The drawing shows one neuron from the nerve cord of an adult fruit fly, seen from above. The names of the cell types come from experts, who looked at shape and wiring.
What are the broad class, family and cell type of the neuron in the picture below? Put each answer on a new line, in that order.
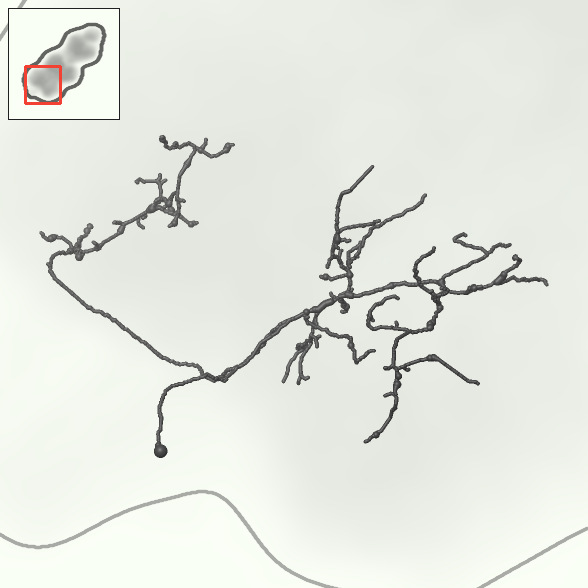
nerve-cord intrinsic neuron
hemilineage 01A
IN01A078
